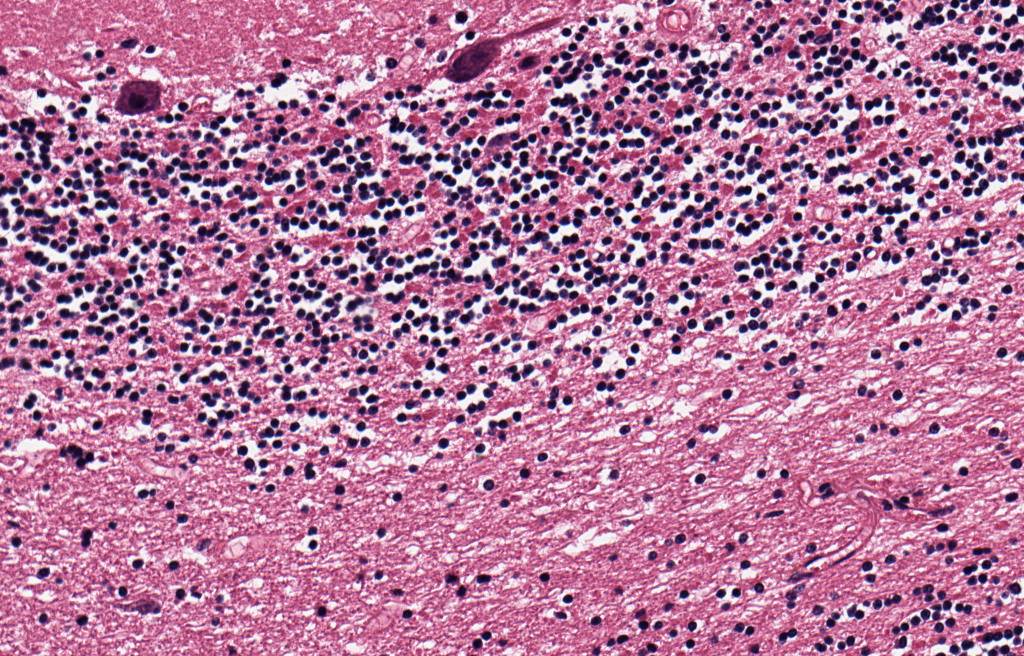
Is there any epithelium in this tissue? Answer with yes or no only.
No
